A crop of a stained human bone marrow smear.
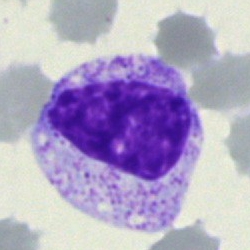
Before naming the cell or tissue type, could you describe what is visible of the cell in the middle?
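Here the chromatin's dark purple and coarsely clumped, with paler gaps between the clumps. There's a moderate rim of pale lilac cytoplasm, widest below the nucleus, with many small purple granules scattered throughout and a few small clear spots in its lower part. That's a metamyelocyte.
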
